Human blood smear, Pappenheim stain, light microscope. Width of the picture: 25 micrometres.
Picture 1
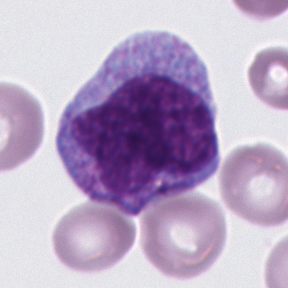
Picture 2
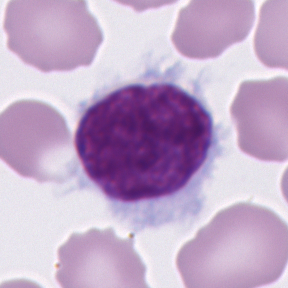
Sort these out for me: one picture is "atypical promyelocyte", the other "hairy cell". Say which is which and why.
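Picture 1 shows an atypical promyelocyte, and picture 2 shows a hairy cell. The atypical promyelocyte has an irregular, somewhat angular outline rather than a smoothly round one and measures about 15 micrometres across. Its nucleus fills more than half of the cell, and its cytoplasm holds fine, dust-like purplish granules. The cytoplasm of the hairy cell, by contrast, shows no granules and contains no vacuoles. Instead, fine hair-like projections fringe its pale greyish blue cytoplasm all the way round the cell.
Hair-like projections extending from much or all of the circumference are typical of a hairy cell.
The hairy cell's nucleus is a single oval mass, about 12 by 10 micrometres, with no lobes or indentations.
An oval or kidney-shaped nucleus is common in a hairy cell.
The two thus differ in their granules, present only in the atypical promyelocyte, and in their margins, angular in picture 1 but fringed with projections in picture 2. Two red cells touch the lower edge of the atypical promyelocyte, and a few tiny golden specks lie on the background below the hairy cell.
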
